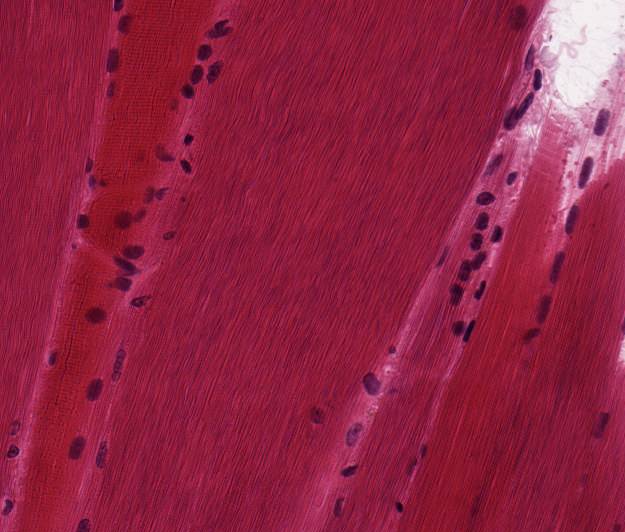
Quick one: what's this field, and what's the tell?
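This is skeletal muscle, with long parallel fibres running obliquely from lower left toward upper right. Two things settle it: fine transverse cross-striations in a narrow strip at the left, and oval dark purple nuclei at the fibre edges, not central.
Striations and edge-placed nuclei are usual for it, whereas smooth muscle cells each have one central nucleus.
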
